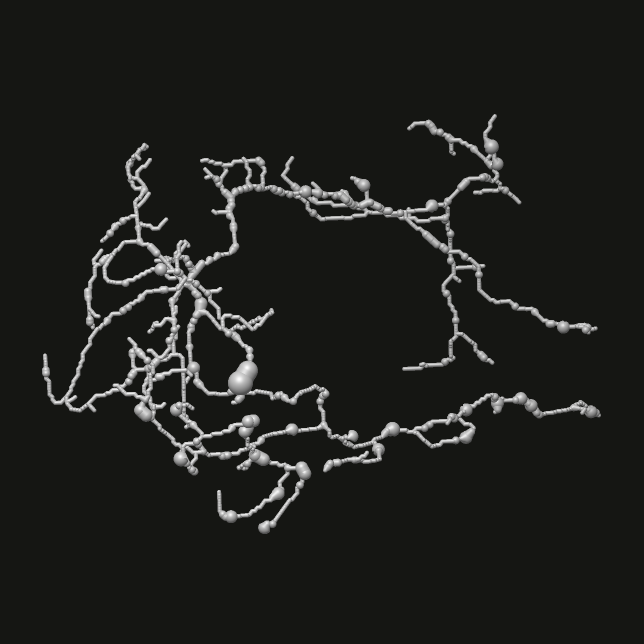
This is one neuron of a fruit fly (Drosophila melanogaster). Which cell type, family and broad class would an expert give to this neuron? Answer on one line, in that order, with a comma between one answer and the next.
CB4158, hemilineage SLPad1_anterior, central-brain intrinsic neuron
